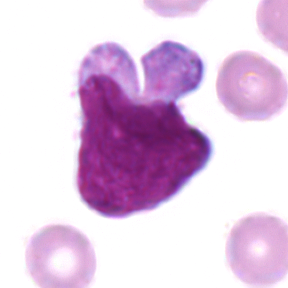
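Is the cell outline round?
No, irregular and angular.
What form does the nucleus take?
A single unlobed mass with an irregular, angular outline.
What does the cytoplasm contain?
A few fine reddish-purple granules, but no vacuoles.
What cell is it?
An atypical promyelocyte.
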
